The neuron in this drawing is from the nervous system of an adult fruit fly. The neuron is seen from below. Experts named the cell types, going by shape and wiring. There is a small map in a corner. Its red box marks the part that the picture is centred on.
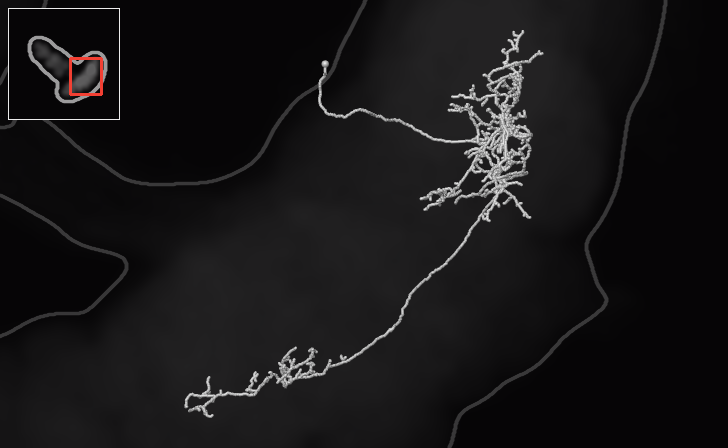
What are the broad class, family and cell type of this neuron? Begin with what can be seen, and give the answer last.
The cell body is at the top of the picture. Dozens of branch ends can be seen. It is a central-brain intrinsic neuron. The family is hemilineage DM4_dorsal. It is of cell type pC1_2c.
